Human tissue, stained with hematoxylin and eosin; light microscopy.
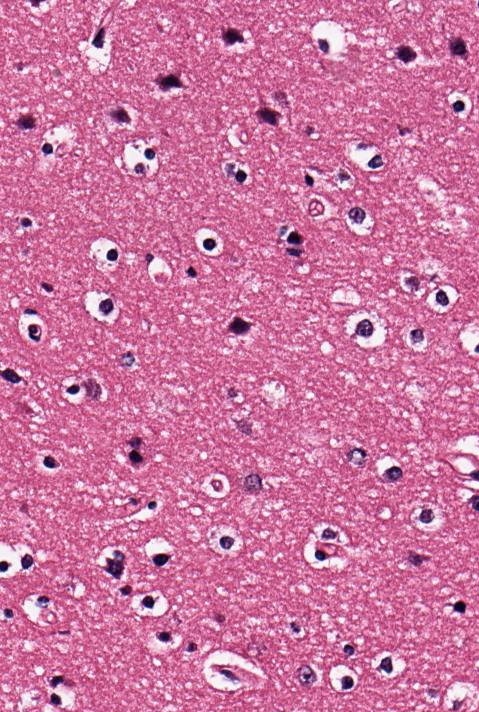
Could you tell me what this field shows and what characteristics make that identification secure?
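Throughout, the tissue is cerebral cortex: a uniform pink, finely granular neuropil with cells scattered singly and evenly, in no layered or glandular arrangement.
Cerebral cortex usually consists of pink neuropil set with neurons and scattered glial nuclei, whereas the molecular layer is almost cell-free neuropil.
A few cells have paler round nuclei with a distinct nucleolus; scattered others, one near the centre, are shrunken, angular and darkly stained. No epithelium, glands or fat appear.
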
